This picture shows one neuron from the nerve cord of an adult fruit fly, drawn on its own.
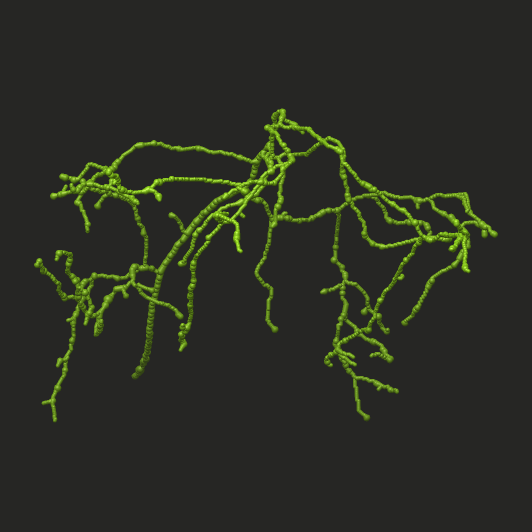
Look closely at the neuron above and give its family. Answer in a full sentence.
The family is DNge.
